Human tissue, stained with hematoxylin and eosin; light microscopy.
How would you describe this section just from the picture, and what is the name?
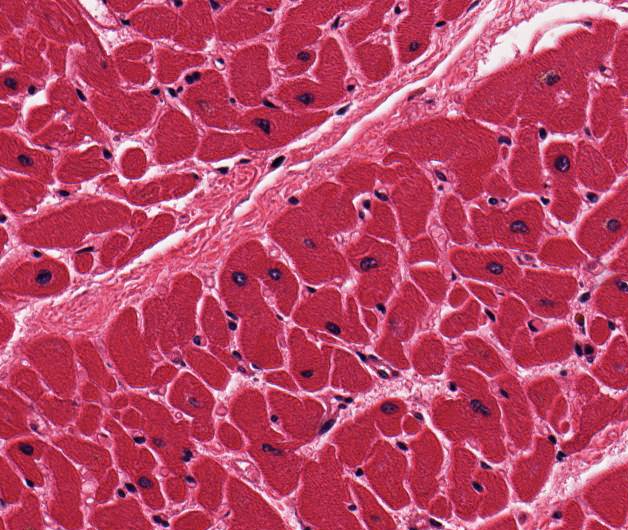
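Fibre nuclei oval, central in the fibre profiles. Fibre cytoplasm deeply and evenly eosinophilic throughout the field. Thin strands of pink connective tissue with small dark elongated nuclei between individual fibres. No fat cells anywhere. Left ventricle of the heart.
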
